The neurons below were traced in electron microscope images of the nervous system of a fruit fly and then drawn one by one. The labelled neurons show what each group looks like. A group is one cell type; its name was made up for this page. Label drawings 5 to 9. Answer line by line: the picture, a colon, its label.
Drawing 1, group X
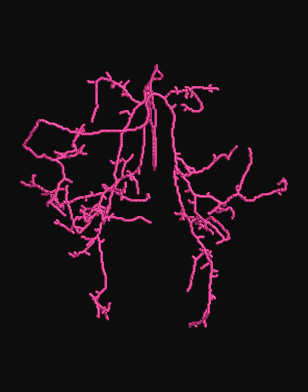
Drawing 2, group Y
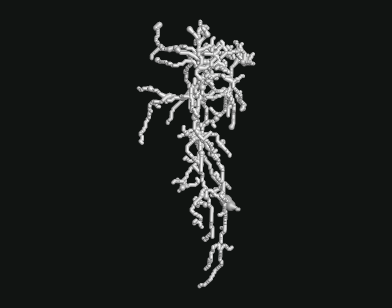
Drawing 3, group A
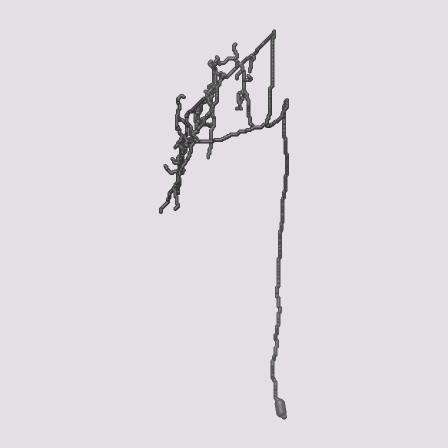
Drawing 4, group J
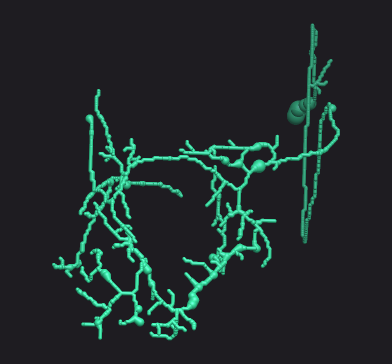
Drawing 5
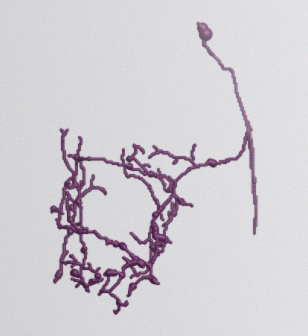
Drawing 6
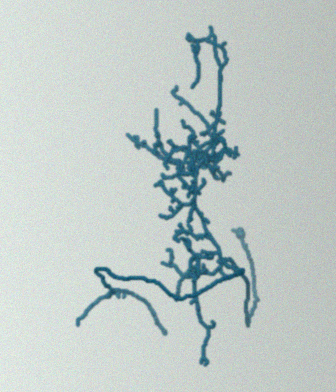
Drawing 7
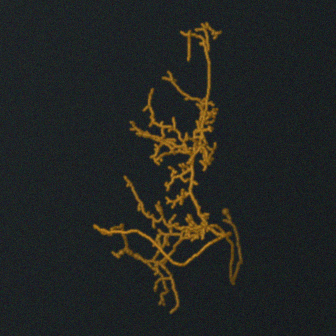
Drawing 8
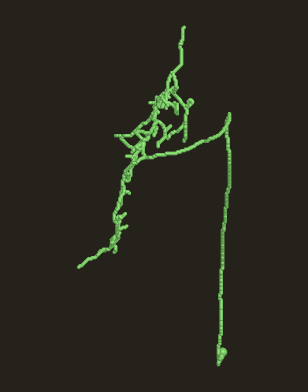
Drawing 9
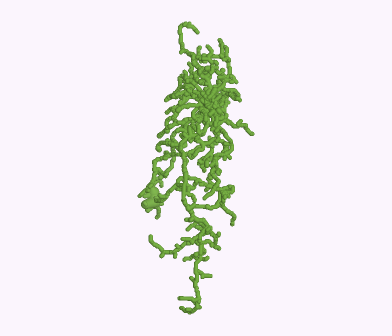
5: group J
6: group X
7: group X
8: group A
9: group Y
